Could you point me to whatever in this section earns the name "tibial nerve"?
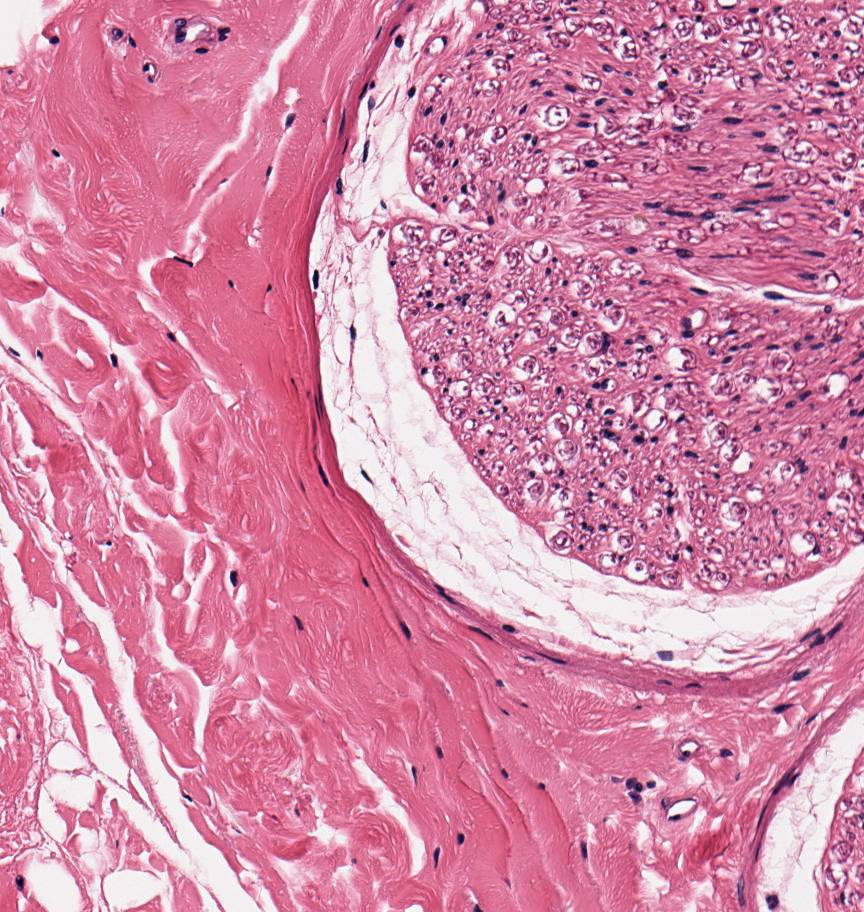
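Here a large rounded fascicle fills the upper right, with dense collagenous tissue to its left and below, and the edge of a second fascicle shows at the lower right corner.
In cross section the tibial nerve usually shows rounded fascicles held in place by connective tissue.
Most fibres are cut across, each a small pink central dot inside a clear ring.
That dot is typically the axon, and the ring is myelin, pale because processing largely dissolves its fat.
Near the top of the fascicle a band of fibres runs lengthwise, with elongated dark nuclei.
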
